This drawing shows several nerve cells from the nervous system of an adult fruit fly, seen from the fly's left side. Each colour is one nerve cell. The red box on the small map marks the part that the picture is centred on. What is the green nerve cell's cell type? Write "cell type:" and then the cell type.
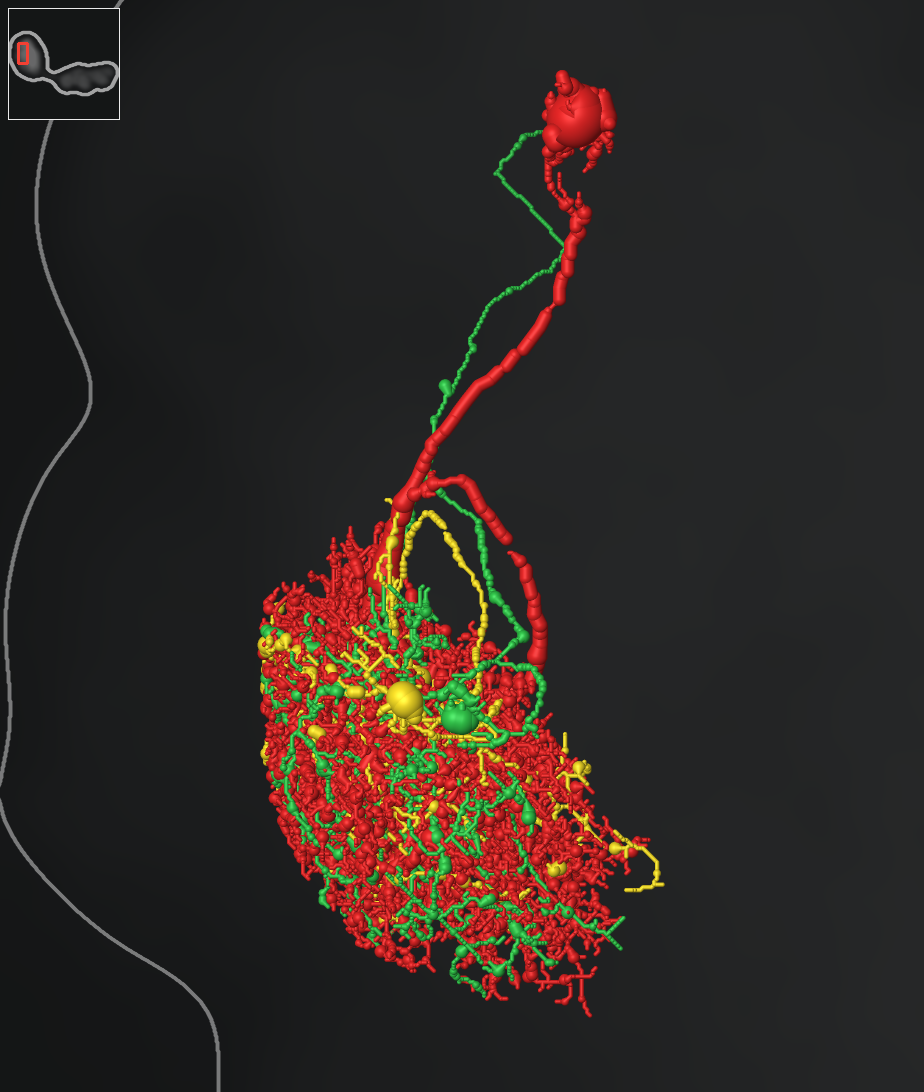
cell type: AVLP318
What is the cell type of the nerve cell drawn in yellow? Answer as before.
cell type: AVLP104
